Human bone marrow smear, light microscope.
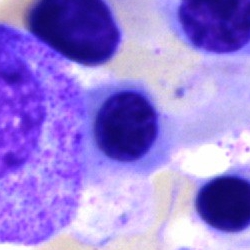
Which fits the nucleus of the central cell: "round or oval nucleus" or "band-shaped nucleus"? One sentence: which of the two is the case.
What the nucleus forms is one compact round or oval mass.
